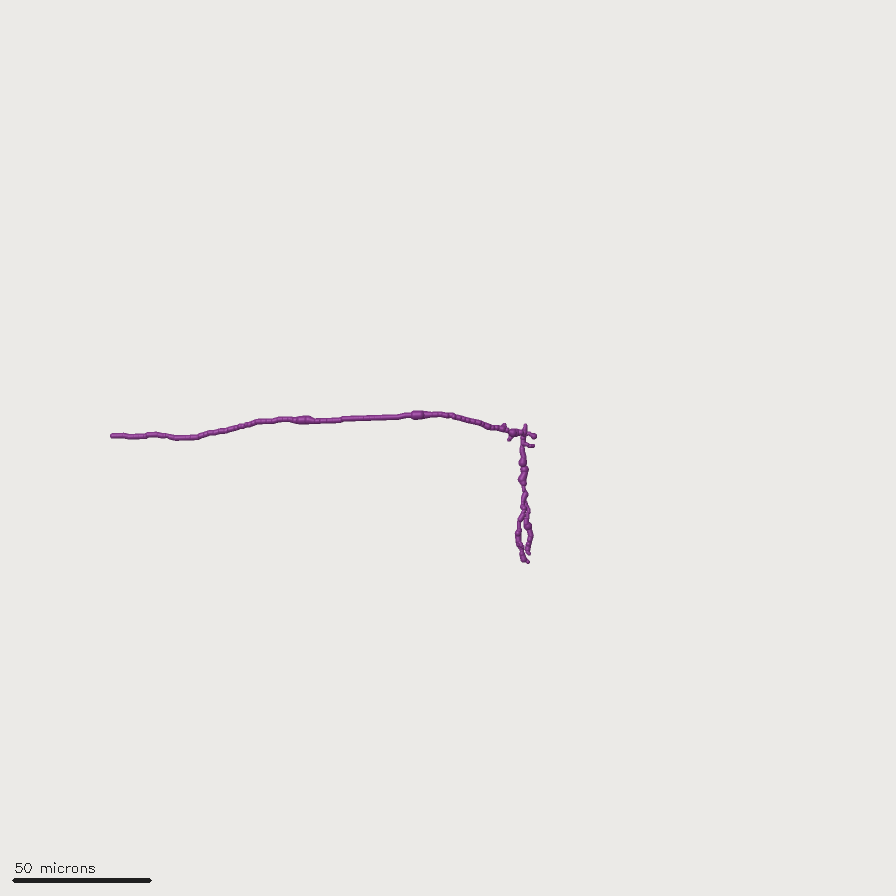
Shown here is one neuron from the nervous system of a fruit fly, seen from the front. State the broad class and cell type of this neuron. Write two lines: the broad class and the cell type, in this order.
photoreceptor or other optic-lobe sensory neuron
HBeyelet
